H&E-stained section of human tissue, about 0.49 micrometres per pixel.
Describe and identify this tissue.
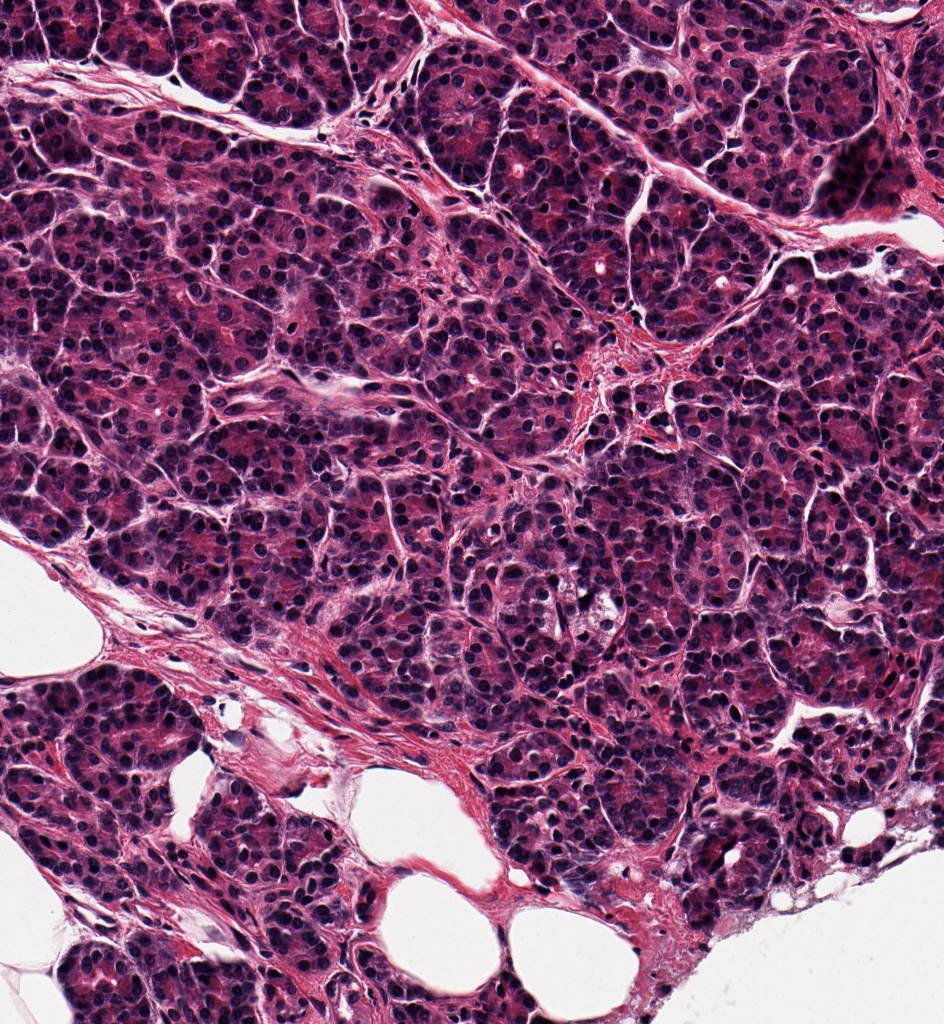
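Thin pink fibrous septa, mostly running upper left to right, divide the tissue into lobules. Acinar cell cytoplasm is pink and granular towards the acinar centre, purplish towards the base. Their round, dark, fairly uniform nuclei lie towards each acinus's outer edge. A few adipocytes, empty rounded white spaces, lie at lower left and bottom centre. This is pancreas.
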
